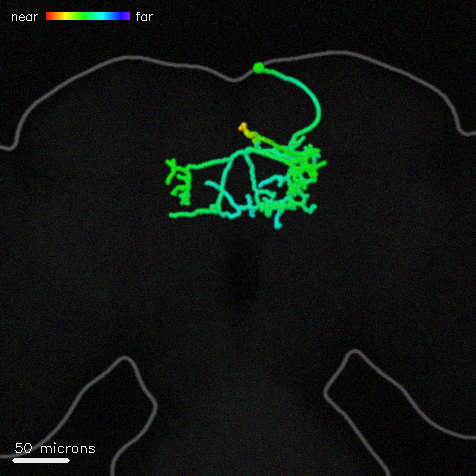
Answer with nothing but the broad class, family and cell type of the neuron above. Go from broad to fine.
central-brain intrinsic neuron; hemilineage SMPp&v1_posterior; CL176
